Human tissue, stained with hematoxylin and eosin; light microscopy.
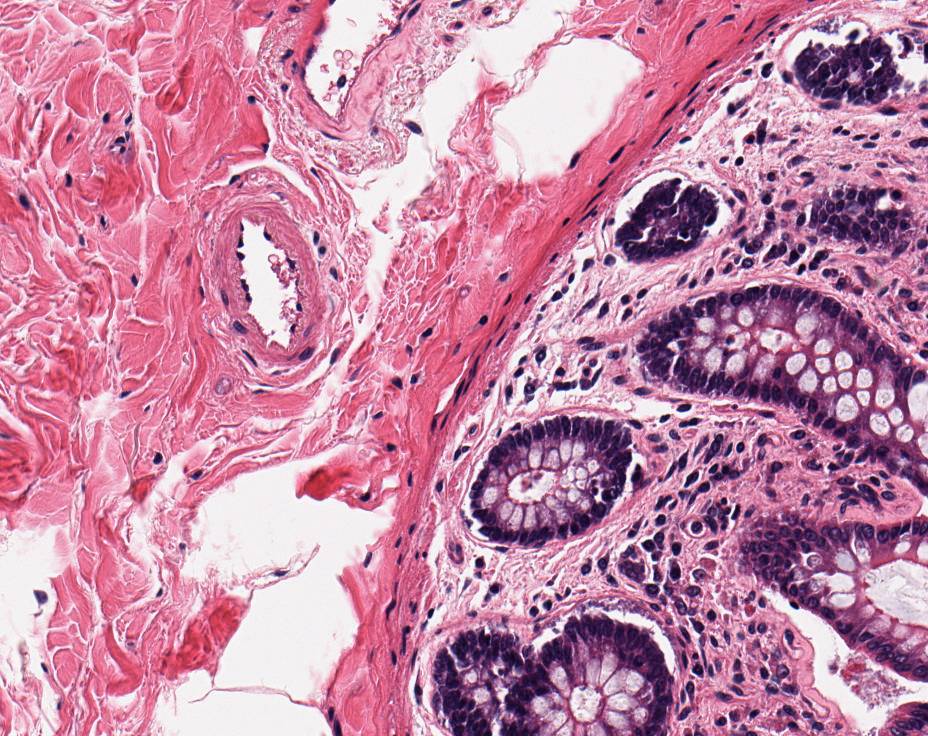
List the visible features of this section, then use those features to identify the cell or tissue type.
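The right part of the field is glandular mucosa; the left is loose fibrous connective tissue, made of wavy pink collagen bundles with scattered flat nuclei. Goblet cells with pale, clear mucin vacuoles are numerous in the gland lining, whose epithelial nuclei are dark, elongated and crowded toward the cell bases. This section is transverse colon.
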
